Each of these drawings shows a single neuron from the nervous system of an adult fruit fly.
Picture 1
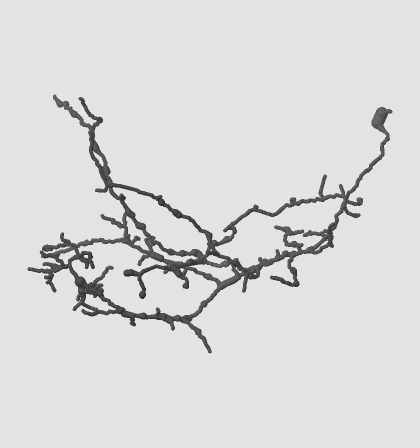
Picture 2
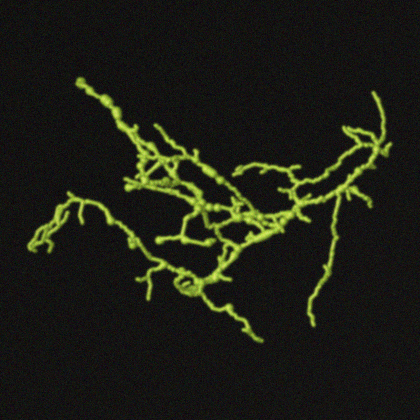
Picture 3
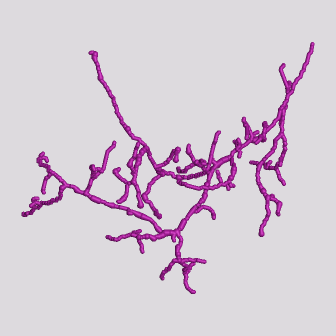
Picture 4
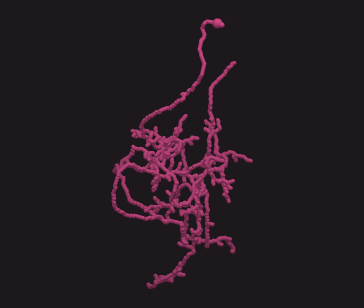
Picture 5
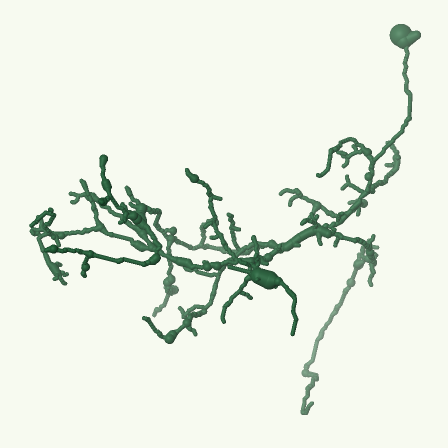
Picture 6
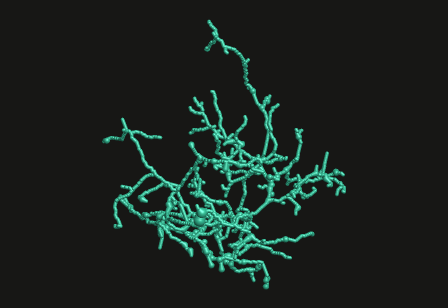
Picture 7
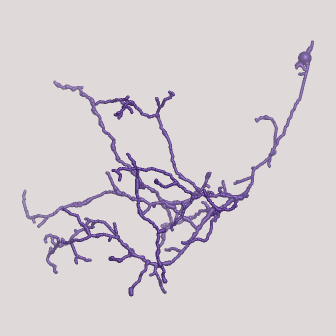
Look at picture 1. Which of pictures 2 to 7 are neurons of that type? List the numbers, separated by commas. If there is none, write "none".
2, 3, 5, 7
